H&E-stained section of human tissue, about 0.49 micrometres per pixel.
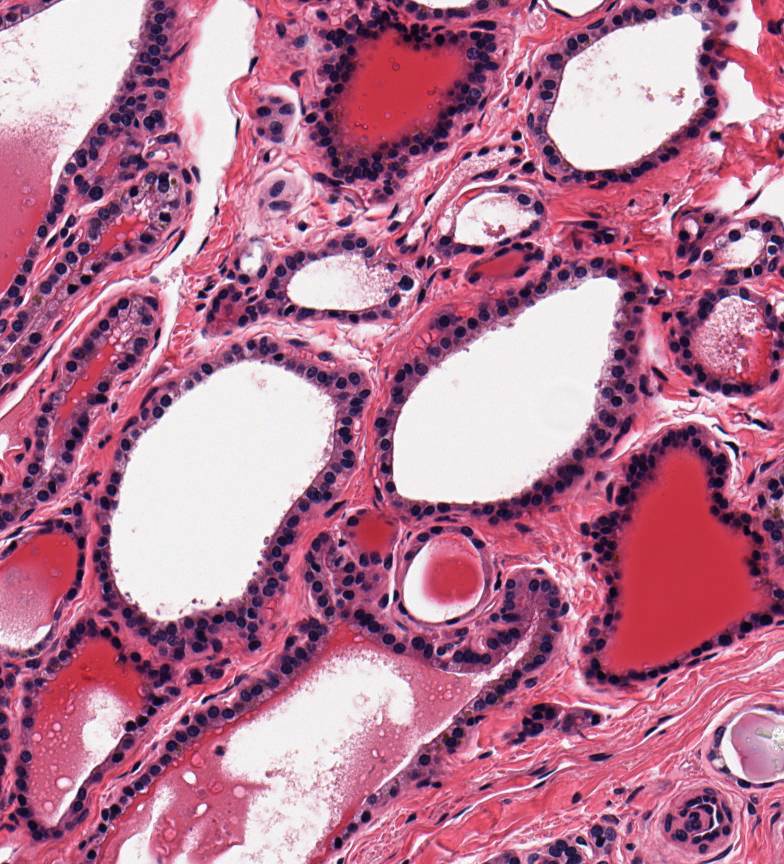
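Thyroid, haematoxylin and eosin. Each follicle is lined by a single layer of cuboidal epithelial cells whose small, round, dark-staining nuclei are evenly spaced. Between the follicles, the stroma consists of pink fibrous collagen with scattered elongated nuclei. No fat cells are present anywhere in the field.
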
